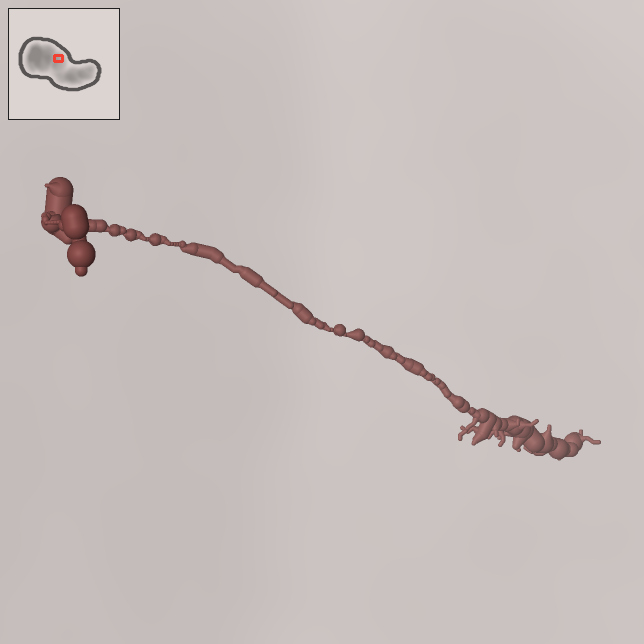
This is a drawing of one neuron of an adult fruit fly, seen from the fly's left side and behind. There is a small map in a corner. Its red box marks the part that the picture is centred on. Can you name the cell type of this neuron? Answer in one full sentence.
With respect to cell type, this neuron is L1.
